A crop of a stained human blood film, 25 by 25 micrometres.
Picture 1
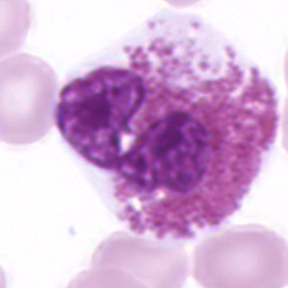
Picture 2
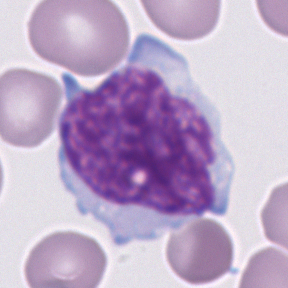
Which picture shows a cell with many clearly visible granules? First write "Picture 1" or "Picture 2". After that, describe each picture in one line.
Picture 1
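What picture 1 shows: The cytoplasm is packed with coarse reddish granules.
What picture 2 shows: No granules are seen in the cytoplasm.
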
